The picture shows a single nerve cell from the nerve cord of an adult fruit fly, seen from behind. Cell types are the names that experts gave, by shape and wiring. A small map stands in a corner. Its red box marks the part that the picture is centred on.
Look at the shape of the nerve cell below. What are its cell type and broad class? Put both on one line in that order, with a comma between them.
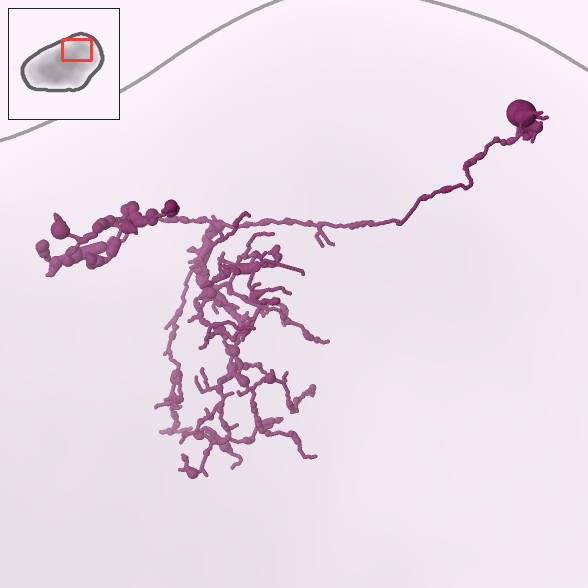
INXXX391, nerve-cord intrinsic neuron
